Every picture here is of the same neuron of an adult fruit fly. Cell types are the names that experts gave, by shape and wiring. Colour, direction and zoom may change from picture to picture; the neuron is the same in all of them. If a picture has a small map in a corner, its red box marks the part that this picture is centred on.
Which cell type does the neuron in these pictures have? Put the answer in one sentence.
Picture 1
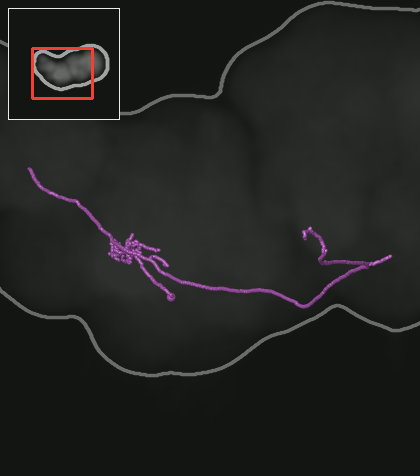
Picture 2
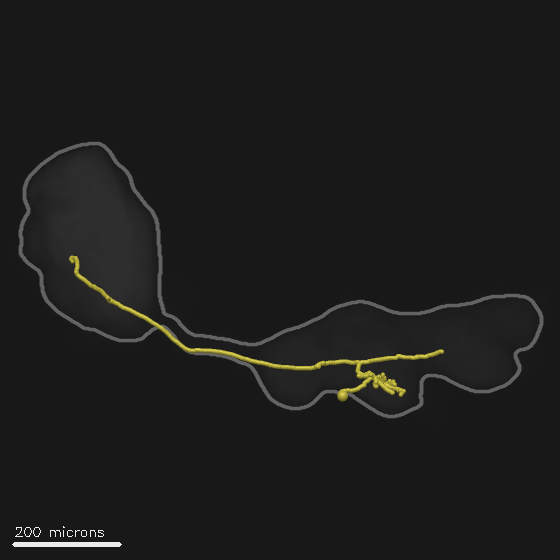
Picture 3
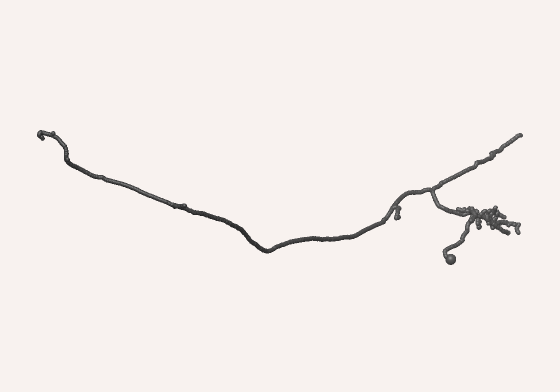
The cell type is AN10B047.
